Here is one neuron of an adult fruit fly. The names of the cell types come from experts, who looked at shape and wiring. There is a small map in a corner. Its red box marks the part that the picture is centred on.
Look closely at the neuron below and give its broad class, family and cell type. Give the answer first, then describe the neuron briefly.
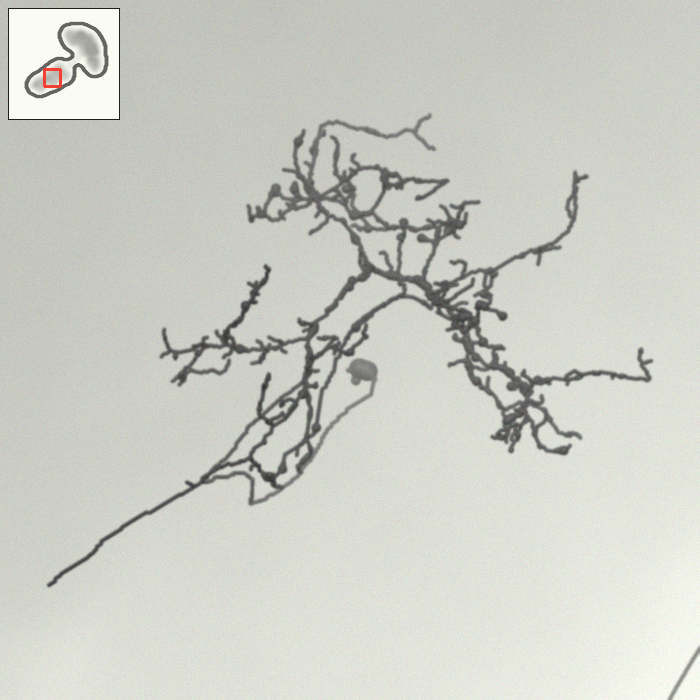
This is a nerve-cord intrinsic neuron. Its family is hemilineage 00A. The cell type is IN00A065. It is in the nerve cord and does not reach the brain. The cell body can be seen in the middle of the picture.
